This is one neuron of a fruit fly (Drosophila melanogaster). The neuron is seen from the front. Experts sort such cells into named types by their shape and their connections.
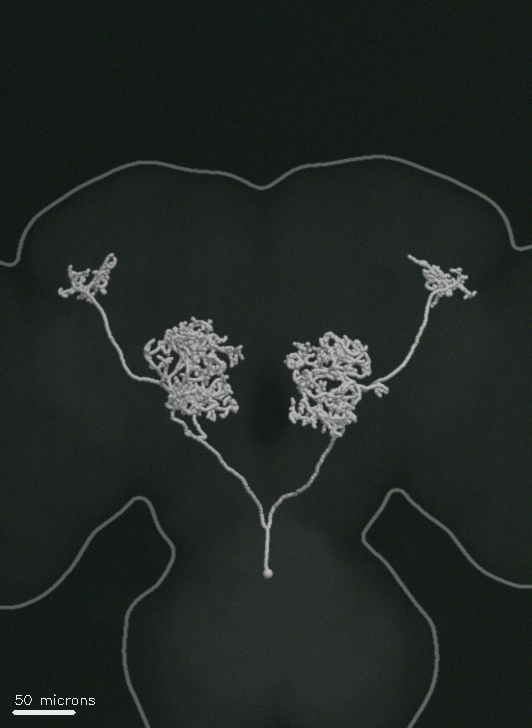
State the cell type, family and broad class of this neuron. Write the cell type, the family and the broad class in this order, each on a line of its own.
M_imPNl92
class ALPN
central-brain intrinsic neuron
